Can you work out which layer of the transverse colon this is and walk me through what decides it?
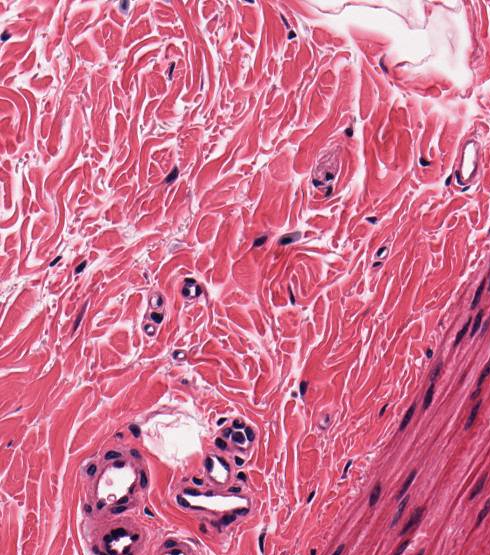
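What the field shows is the submucosa. Dense pink collagen bundles run in many directions across most of it, with sparse, small, dark, spindle-shaped nuclei between them.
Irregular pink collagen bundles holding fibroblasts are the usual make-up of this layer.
At lower right, a band of smooth muscle carries elongated, cigar-shaped nuclei aligned along it. At lower left, a cluster of small tubules with open lumens is lined by cells with dark, rounded nuclei.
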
